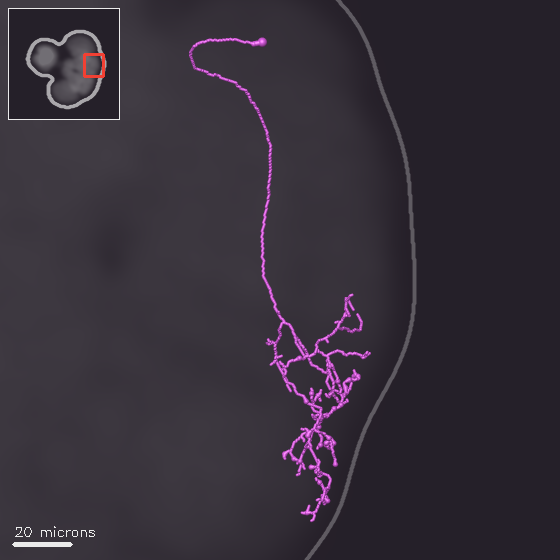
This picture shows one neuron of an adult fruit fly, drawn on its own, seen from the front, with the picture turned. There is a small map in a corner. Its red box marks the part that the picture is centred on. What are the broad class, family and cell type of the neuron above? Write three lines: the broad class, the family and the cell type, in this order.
central-brain intrinsic neuron
hemilineage SIPa1_ventral
SIP007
